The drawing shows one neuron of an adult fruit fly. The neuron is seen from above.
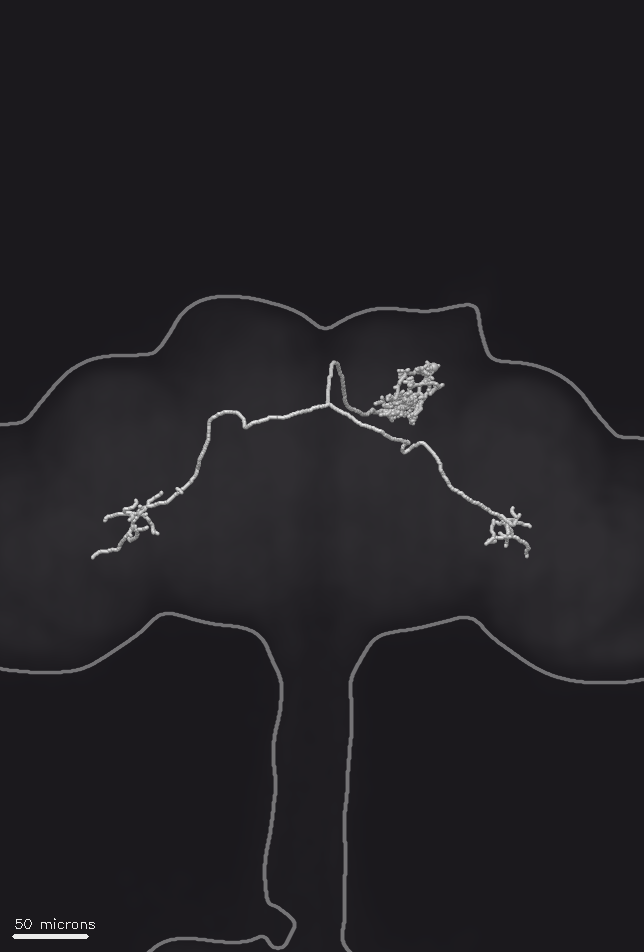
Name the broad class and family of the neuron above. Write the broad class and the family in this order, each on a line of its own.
central-brain intrinsic neuron
hemilineage FLAa2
